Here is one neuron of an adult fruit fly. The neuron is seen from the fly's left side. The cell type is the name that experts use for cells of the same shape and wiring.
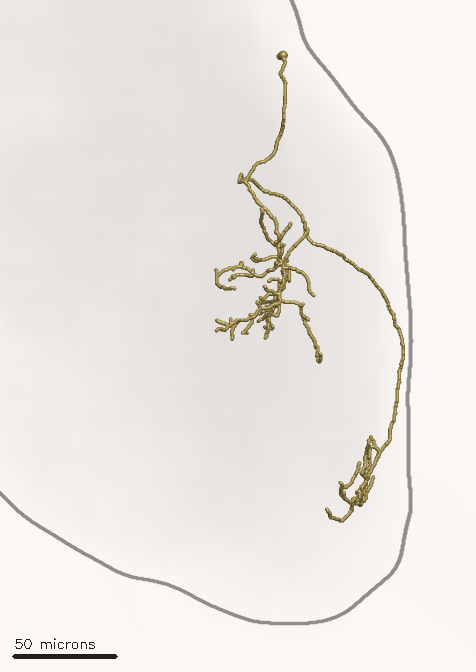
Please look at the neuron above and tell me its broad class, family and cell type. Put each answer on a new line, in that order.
visual centrifugal neuron
hemilineage VLPp&l1_posterior
LPT116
